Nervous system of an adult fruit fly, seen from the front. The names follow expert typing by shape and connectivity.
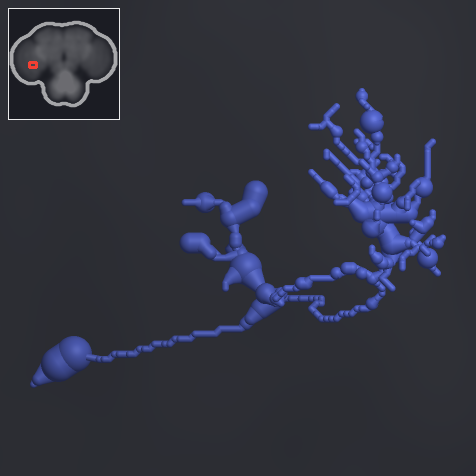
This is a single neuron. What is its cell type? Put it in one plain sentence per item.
The cell type is T5d.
